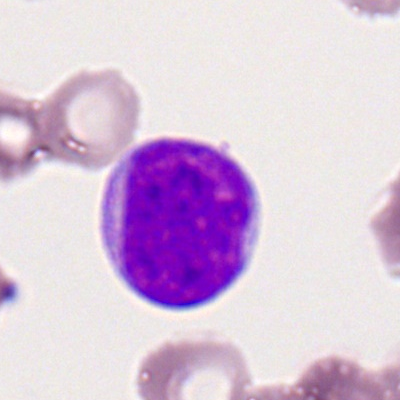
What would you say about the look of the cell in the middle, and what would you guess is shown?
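The cell has a round, smooth outline. Its cytoplasm forms a scant pale blue rim, widest on the left side, and no granules are seen in it. The cell is a myeloblast.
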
